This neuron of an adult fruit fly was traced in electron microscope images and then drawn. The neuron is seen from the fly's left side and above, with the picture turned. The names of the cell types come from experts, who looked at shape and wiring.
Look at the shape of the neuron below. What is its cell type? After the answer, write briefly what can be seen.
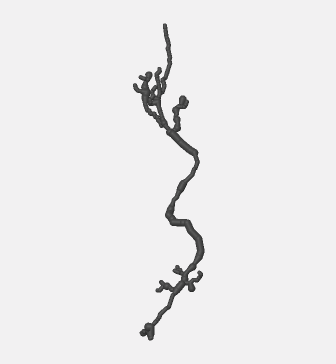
The cell type is L4. Its broad class is optic-lobe intrinsic neuron. No cell body is drawn. In this view it is more than twice as tall as it is wide.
